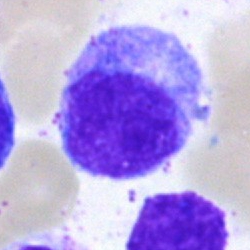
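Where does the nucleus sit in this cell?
It fills the lower part, with most of the cytoplasm lying above it.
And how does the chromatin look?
Dark purple and finely stippled.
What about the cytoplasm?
It is blue and blotchy, with paler patches among the blue.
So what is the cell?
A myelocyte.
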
